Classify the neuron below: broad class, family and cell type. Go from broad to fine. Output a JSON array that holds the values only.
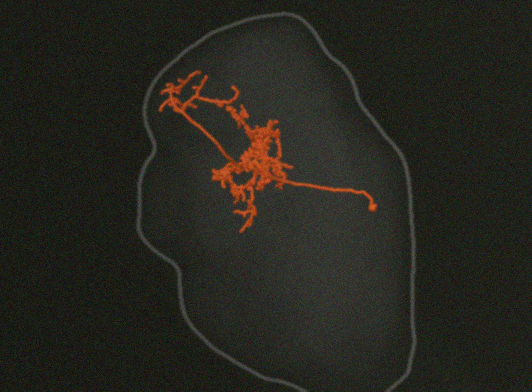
["central-brain intrinsic neuron", "hemilineage VLPl&p1_posterior", "AVLP494"]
